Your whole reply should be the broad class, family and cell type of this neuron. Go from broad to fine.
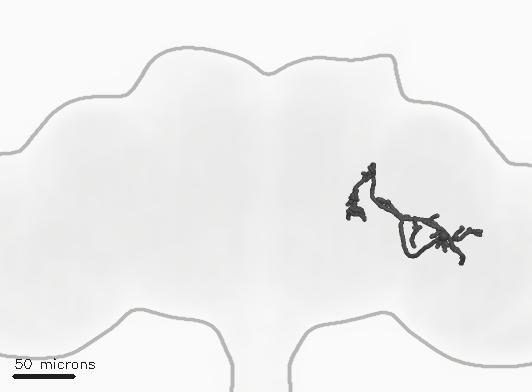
central-brain intrinsic neuron; hemilineage SLPad1_posterior; CB2116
